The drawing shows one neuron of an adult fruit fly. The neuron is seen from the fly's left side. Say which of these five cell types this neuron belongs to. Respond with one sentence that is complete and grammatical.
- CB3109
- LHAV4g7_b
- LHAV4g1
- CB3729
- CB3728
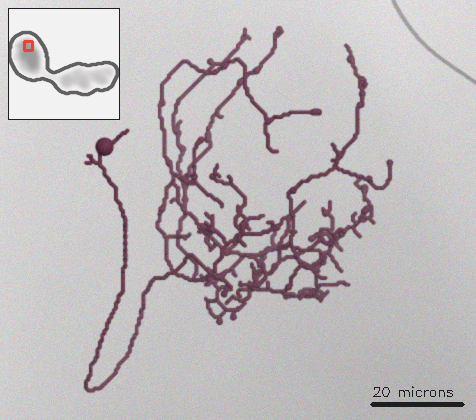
So far as cell type goes, this neuron is CB3728.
